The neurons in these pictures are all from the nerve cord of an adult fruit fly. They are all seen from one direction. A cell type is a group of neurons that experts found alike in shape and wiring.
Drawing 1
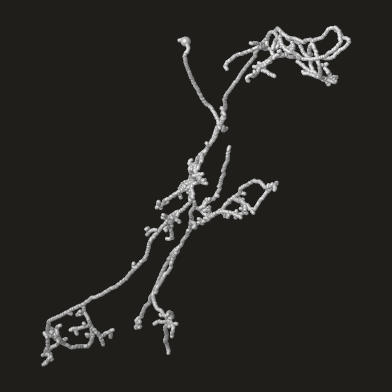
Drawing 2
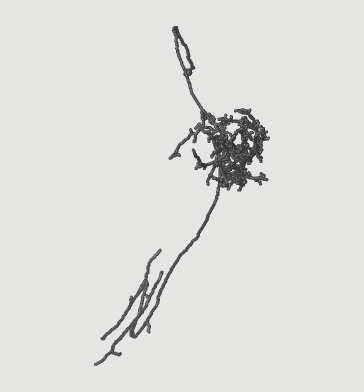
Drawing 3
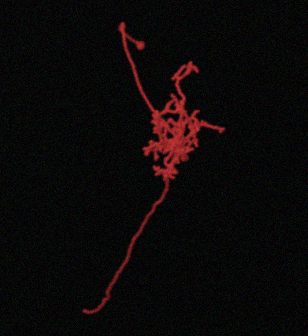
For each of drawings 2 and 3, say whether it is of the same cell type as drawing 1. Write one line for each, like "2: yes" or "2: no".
2: no
3: no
